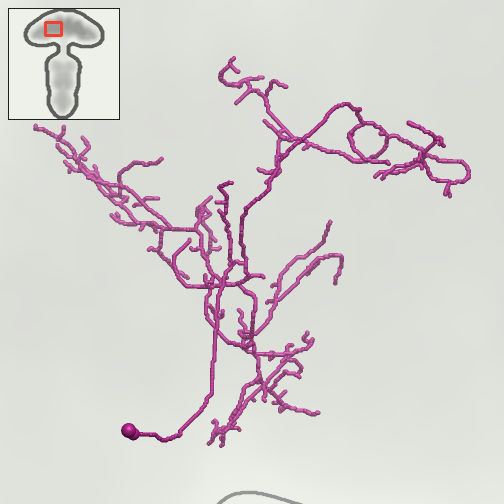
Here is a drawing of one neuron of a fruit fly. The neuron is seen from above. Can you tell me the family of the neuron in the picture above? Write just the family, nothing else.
hemilineage DL1_ventral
